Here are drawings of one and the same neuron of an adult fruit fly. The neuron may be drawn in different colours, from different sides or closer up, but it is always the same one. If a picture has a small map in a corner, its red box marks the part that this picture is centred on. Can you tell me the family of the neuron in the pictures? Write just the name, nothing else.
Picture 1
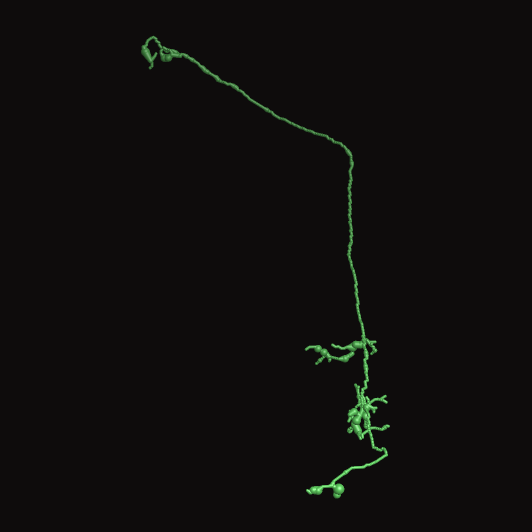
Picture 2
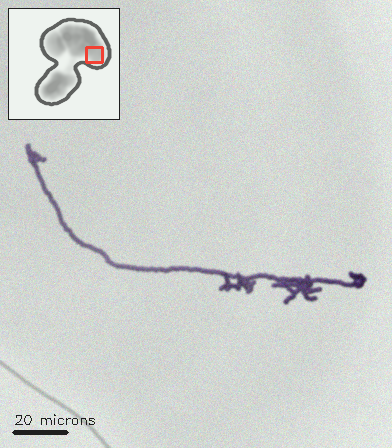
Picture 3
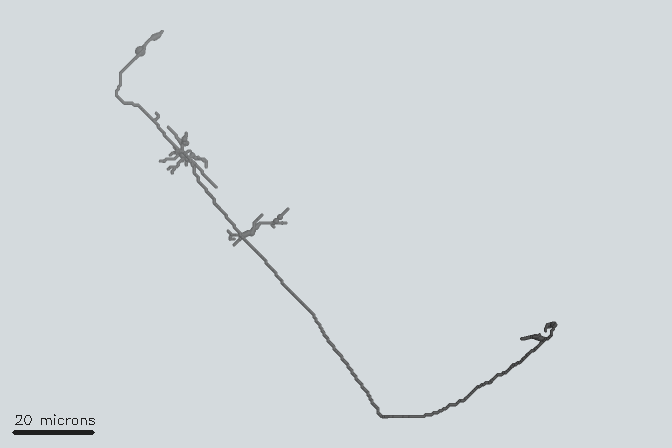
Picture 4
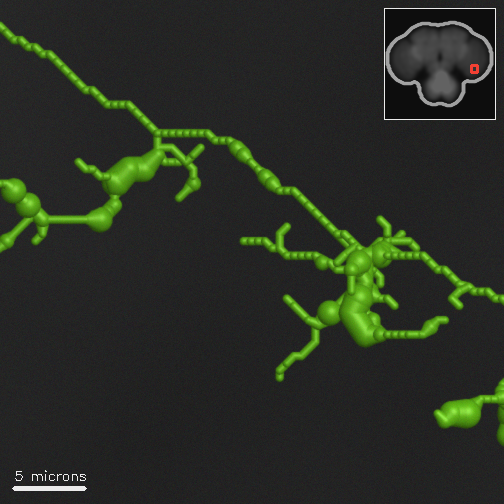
Tm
